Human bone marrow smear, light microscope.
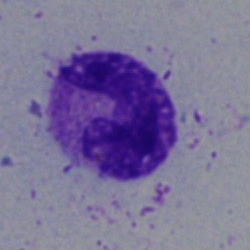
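Band neutrophil in a stained bone marrow smear. Its nucleus forms a curved, horseshoe-like band that opens toward the left, with no visible nucleolus. Pale lilac-pink cytoplasm fills the left and central part of the cell and contains no clear vacuoles.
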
